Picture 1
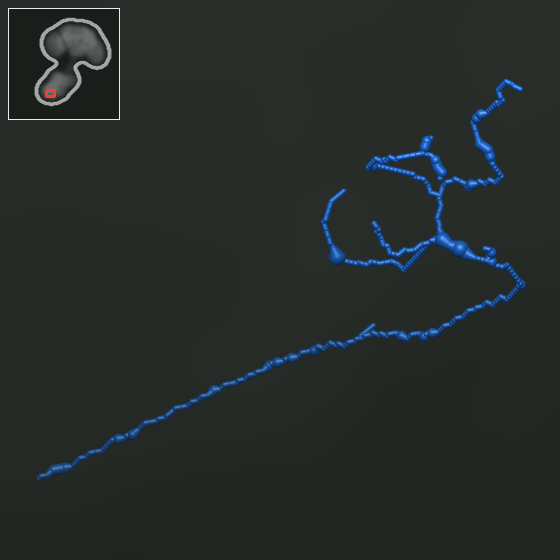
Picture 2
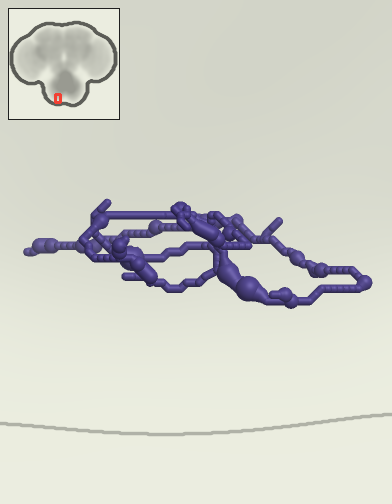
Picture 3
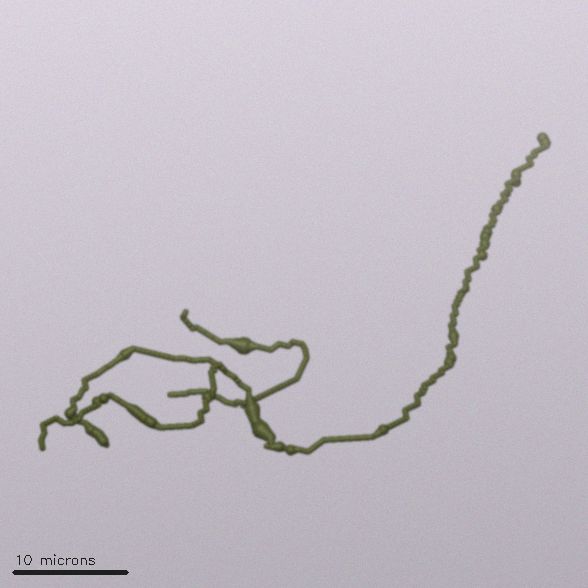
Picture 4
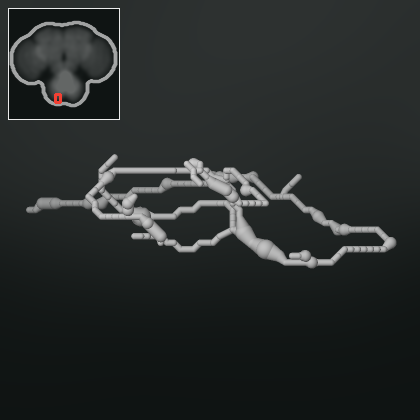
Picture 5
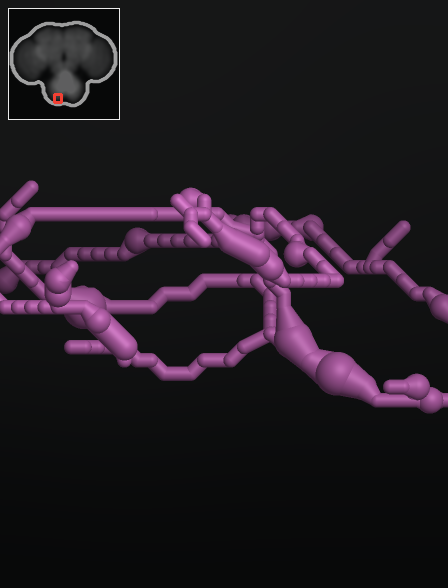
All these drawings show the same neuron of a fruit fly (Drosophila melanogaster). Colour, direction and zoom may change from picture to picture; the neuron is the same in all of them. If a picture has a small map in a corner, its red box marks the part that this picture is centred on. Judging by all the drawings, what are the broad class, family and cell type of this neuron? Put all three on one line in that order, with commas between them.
sensory neuron entering the nerve cord, class mechanosensory tactile, SNta26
